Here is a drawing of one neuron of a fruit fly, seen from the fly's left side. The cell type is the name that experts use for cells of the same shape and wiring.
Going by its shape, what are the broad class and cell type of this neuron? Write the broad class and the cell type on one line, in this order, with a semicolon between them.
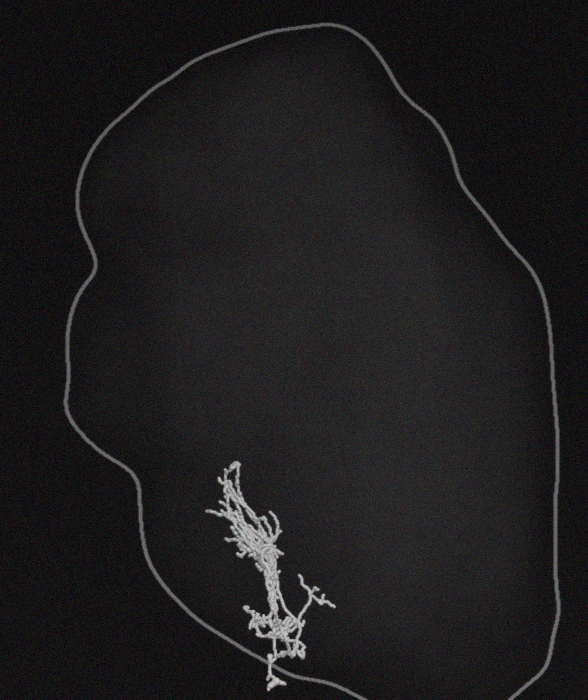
central-brain intrinsic neuron; GNG230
